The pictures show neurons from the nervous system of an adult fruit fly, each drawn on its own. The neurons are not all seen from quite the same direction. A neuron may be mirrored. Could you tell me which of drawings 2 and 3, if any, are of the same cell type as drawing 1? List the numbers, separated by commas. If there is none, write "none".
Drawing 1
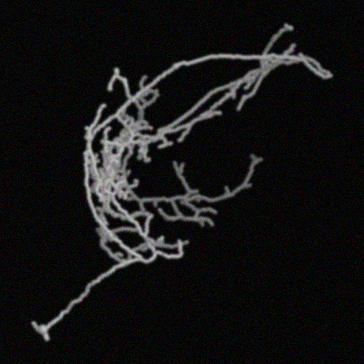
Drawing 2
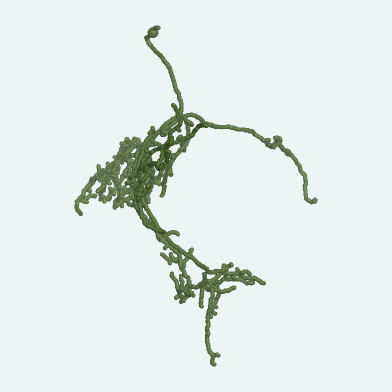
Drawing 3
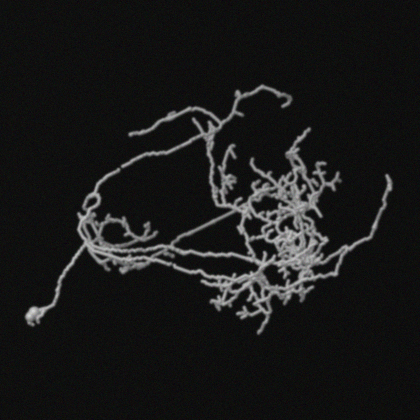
none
